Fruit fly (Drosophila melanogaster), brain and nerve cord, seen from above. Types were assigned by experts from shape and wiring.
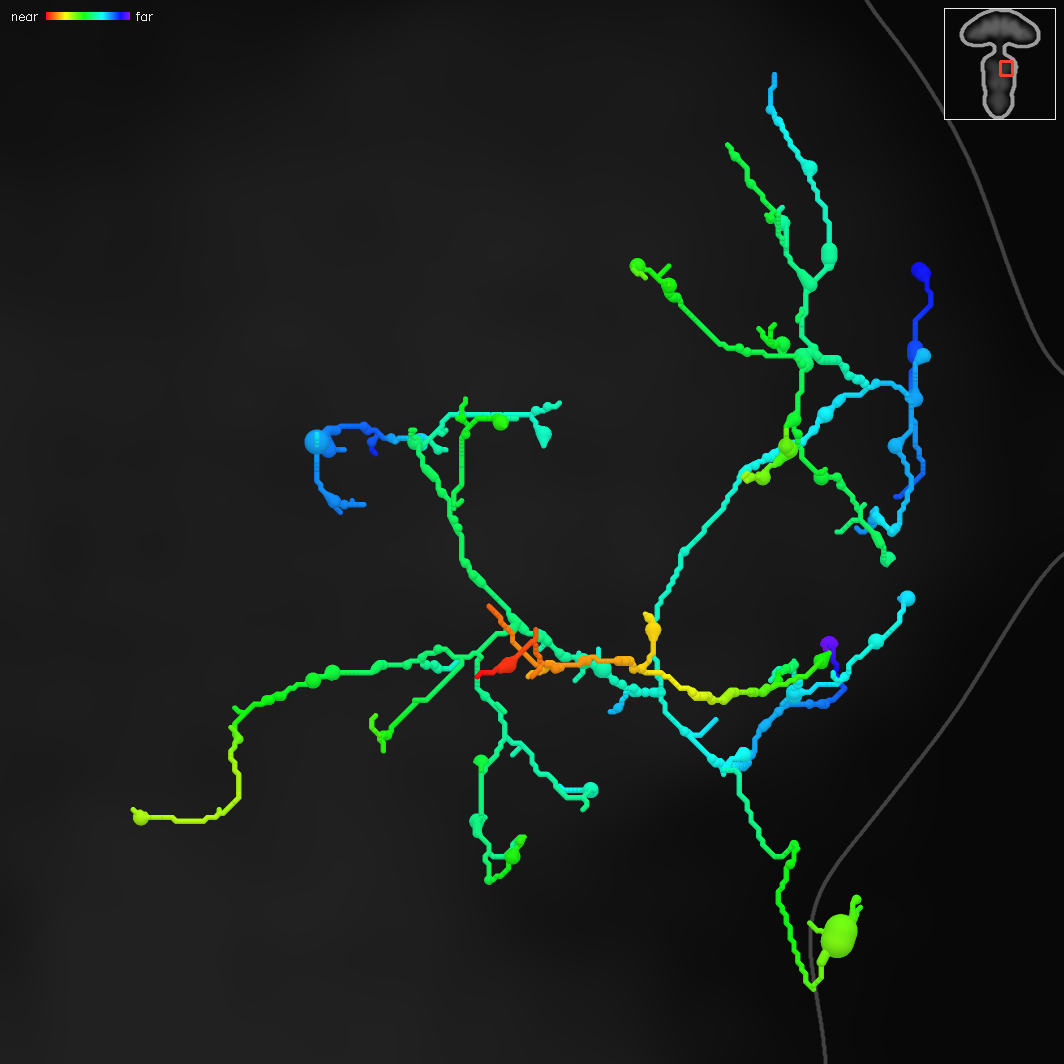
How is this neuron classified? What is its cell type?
IN21A097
